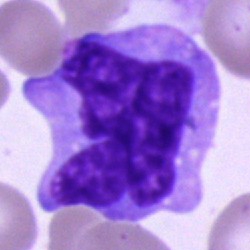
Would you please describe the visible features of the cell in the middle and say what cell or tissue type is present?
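Outline irregular, with several blunt bulges. Chromatin mottled: paler patches among dark purple areas. Moderate amount of cytoplasm around the nucleus; a few small clear vacuoles near the right edge. Cell: monocyte.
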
